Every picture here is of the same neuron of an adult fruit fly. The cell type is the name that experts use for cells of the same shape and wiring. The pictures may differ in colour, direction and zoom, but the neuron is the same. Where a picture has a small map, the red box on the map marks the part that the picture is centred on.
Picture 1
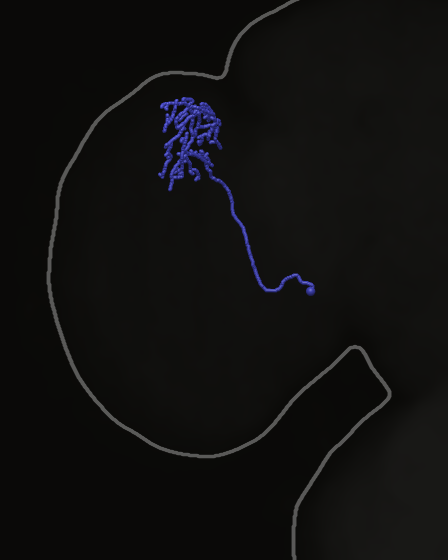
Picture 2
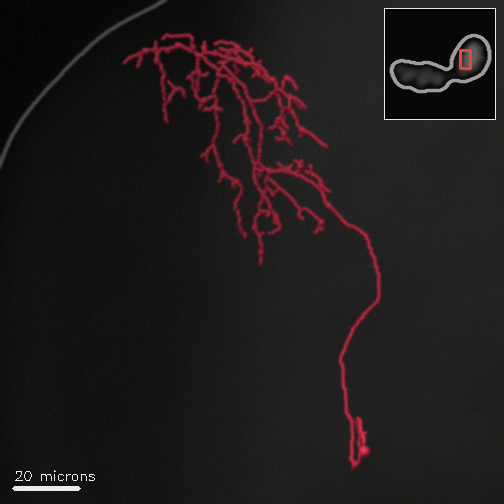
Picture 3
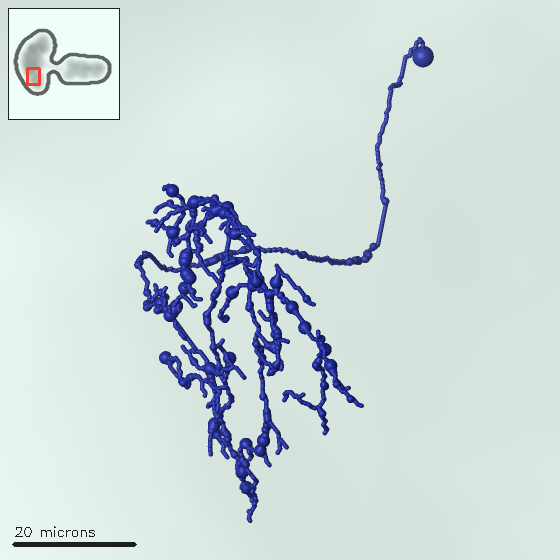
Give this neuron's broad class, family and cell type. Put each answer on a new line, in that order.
optic-lobe intrinsic neuron
Cm
Cm20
